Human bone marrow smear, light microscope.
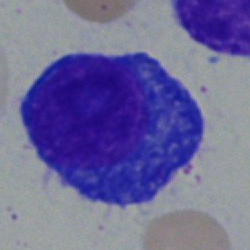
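Plasma cell, the one in the middle of this stained bone marrow smear: the chromatin is dark purple right through the nucleus. Off to the right of the nucleus sits a broad zone of cytoplasm, peppered with many small pale spots. You'll also catch a few fine thread-like strands trailing from the cell's lower border.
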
